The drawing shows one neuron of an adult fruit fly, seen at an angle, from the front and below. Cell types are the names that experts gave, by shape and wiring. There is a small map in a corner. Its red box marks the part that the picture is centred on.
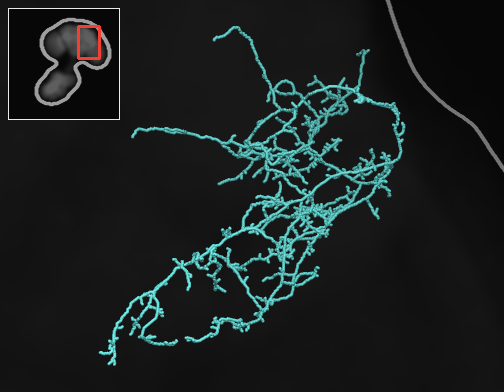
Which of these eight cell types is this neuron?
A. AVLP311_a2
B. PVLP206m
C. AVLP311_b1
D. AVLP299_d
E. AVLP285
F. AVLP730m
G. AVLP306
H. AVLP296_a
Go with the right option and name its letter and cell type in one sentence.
The neuron belongs to the cell type AVLP299_d, given as option D.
